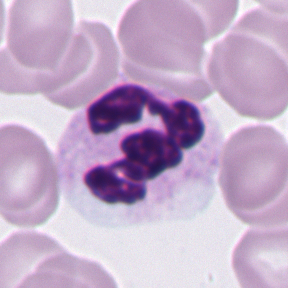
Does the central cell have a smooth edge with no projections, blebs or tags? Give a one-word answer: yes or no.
Yes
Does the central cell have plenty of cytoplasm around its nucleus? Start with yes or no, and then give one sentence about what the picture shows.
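Yes. The cytoplasm is plentiful and pale lilac-pink.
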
